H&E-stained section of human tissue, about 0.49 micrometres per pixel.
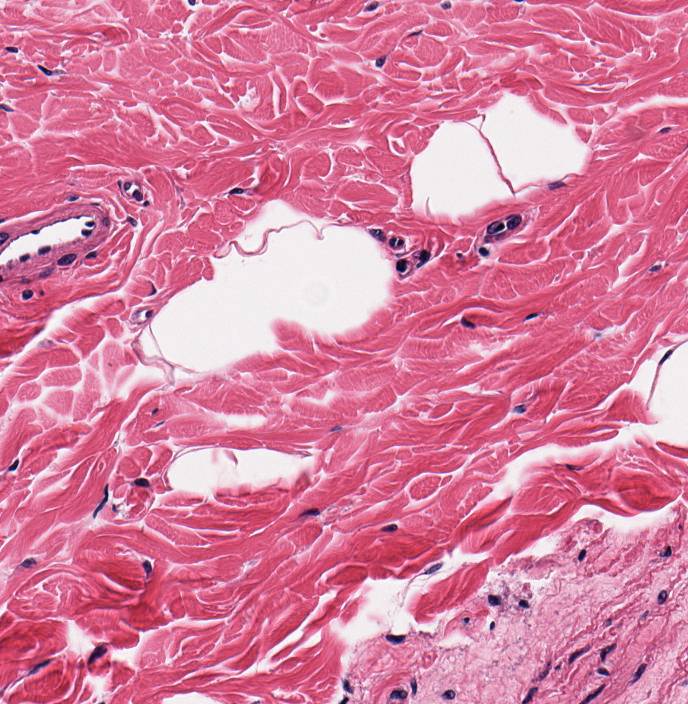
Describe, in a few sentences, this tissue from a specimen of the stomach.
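Most of this field is deeply eosinophilic muscle fibres, grouped in interlacing bundles, with some cut lengthwise and others across. Nuclei between them are sparse, small, dark and elongated. Up at the left edge, in the upper half, there's a small blood vessel with an open lumen lined by flattened nuclei. No fat cells turn up anywhere.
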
